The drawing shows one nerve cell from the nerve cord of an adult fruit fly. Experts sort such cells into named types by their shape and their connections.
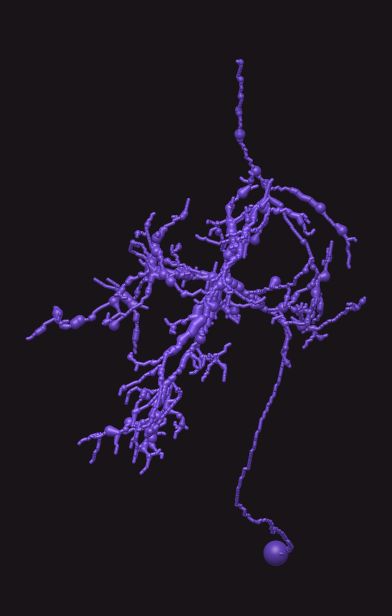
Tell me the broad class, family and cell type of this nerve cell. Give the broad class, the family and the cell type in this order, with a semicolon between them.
nerve-cord intrinsic neuron; hemilineage 20A.22A; IN20A.22A036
